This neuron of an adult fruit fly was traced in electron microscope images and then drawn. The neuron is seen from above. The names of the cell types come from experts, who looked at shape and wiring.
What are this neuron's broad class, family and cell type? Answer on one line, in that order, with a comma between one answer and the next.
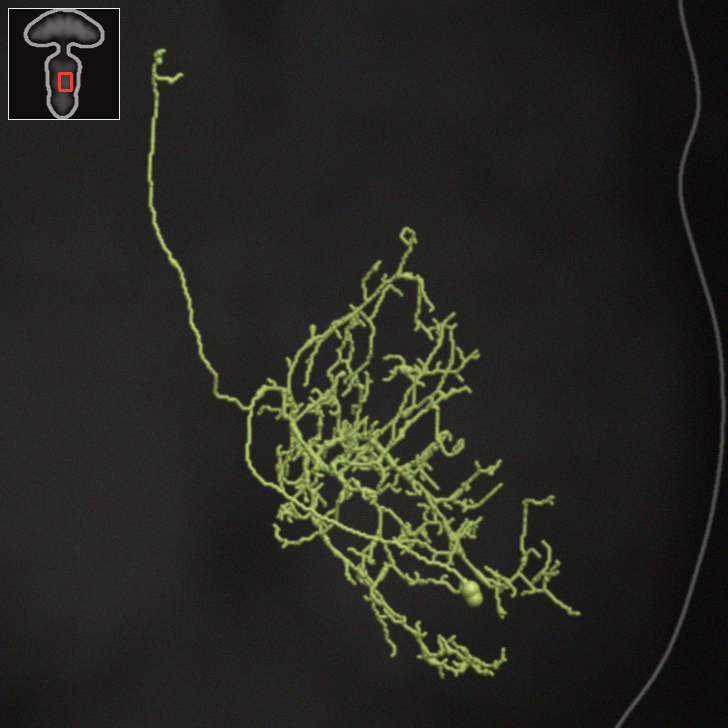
nerve-cord intrinsic neuron, hemilineage 23B, IN23B018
